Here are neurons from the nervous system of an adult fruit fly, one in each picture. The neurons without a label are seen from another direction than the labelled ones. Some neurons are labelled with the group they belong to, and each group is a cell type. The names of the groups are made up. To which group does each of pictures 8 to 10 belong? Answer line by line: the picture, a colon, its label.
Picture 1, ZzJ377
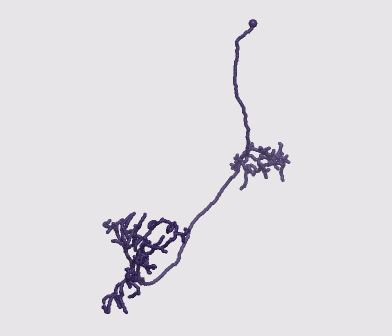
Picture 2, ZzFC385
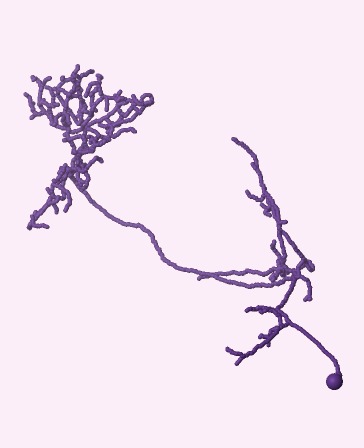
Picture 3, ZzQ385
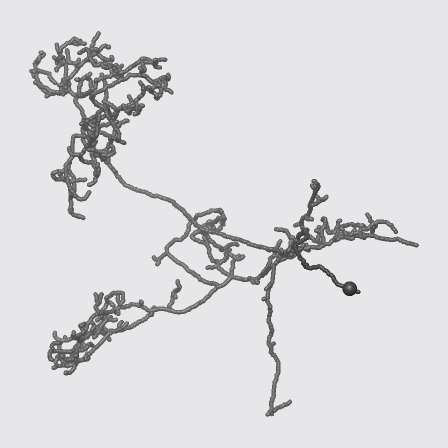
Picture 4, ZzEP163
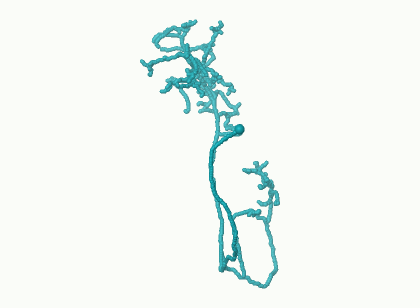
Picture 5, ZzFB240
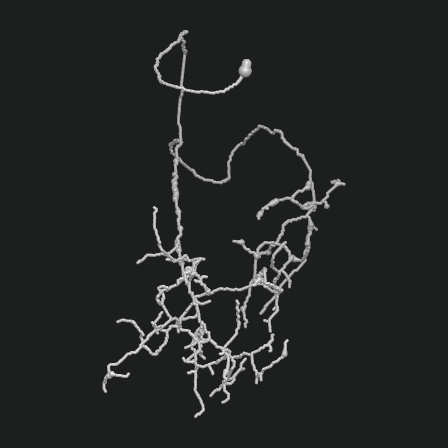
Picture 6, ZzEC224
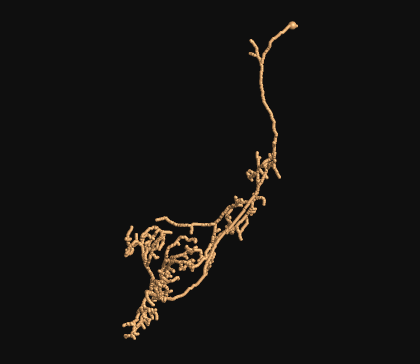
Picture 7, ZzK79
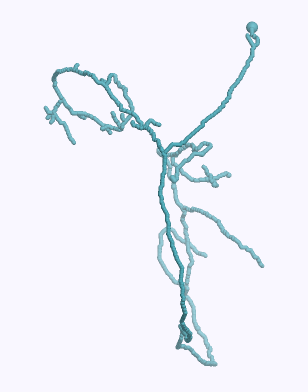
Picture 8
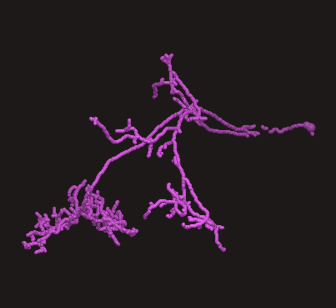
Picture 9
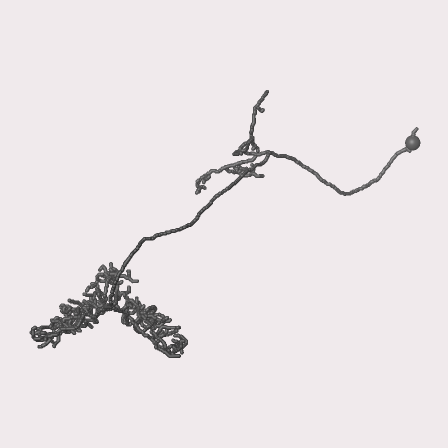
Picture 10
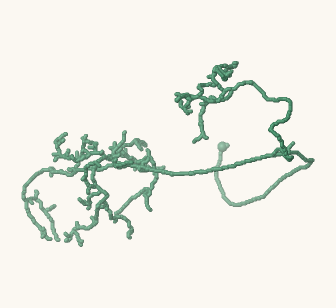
8: ZzQ385
9: ZzFC385
10: ZzFB240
